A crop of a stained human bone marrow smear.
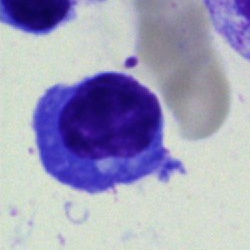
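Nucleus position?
Off-centre, toward the upper right.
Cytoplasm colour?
Deep blue, with a paler zone just below the nucleus.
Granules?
None seen.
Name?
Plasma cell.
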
